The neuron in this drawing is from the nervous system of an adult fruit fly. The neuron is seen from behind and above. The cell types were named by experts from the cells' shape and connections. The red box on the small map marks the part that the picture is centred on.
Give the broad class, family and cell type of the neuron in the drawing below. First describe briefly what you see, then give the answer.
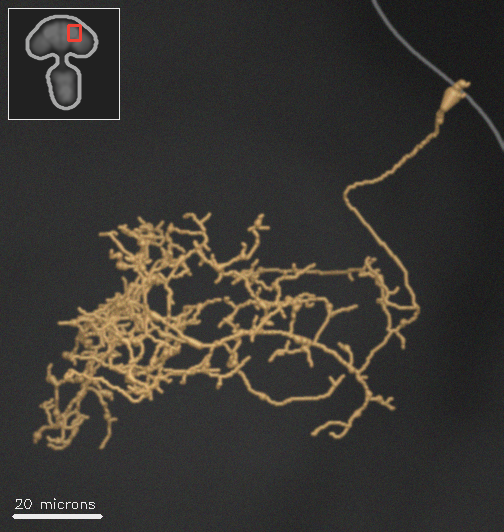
It is in the brain and does not reach the nerve cord. From left to right in the picture it spans about 100 microns. Dozens of branch ends can be seen. Its broad class is central-brain intrinsic neuron. Its family is hemilineage VLPl4_anterior. It is of cell type PVLP082.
